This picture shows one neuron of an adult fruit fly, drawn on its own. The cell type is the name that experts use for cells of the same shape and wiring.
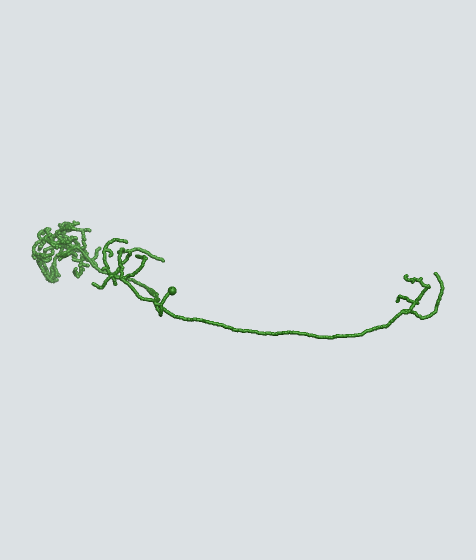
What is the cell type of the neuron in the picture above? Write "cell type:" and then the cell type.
cell type: CB3374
